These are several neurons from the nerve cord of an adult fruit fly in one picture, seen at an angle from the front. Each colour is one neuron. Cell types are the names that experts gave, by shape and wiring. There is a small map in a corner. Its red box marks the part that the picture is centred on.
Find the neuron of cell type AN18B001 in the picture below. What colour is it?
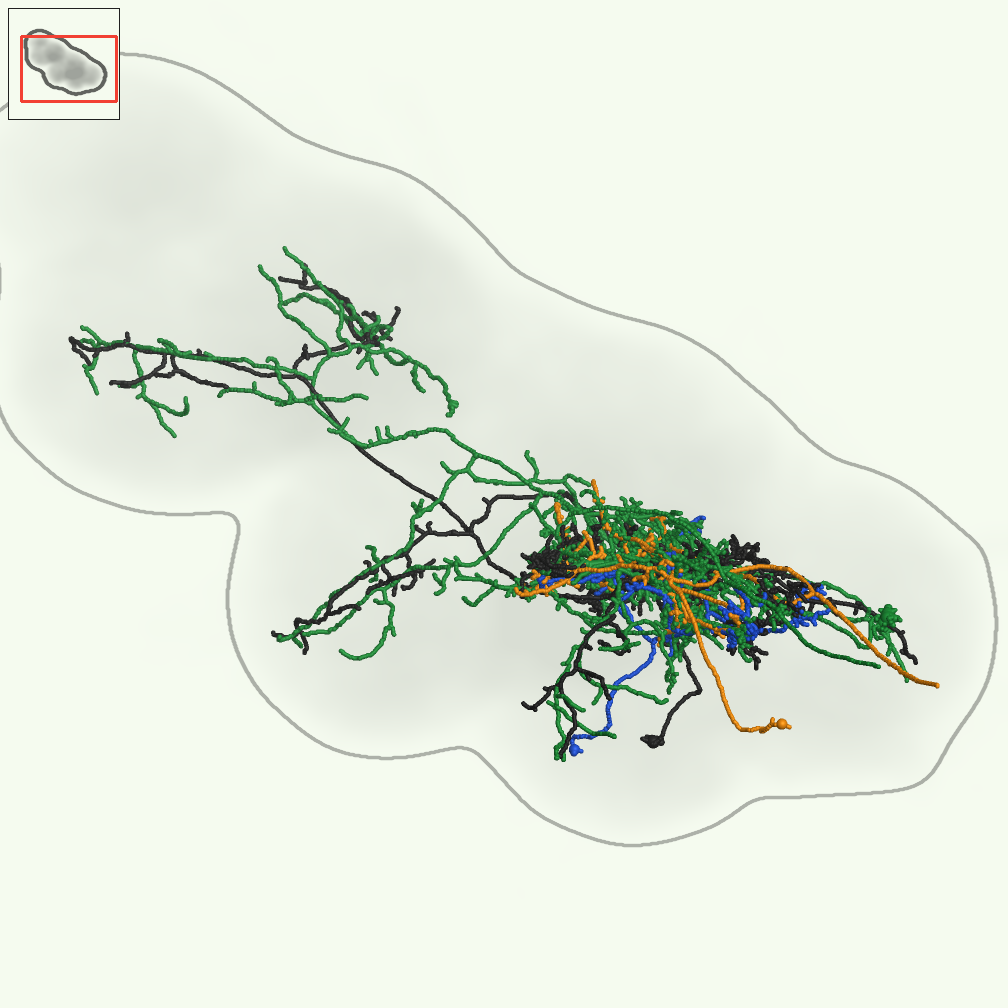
green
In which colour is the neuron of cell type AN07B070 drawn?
orange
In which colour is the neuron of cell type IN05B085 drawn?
blue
